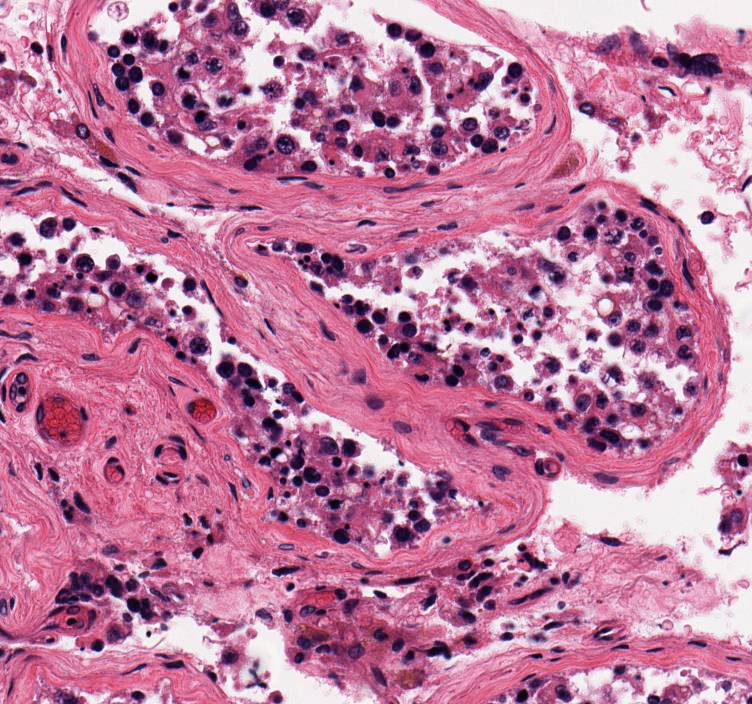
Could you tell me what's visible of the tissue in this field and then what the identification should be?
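Look first at the edge of each tubule: a thick layer of pink, wavy collagen wraps around it, holding flattened, spindle-shaped nuclei. Now move inside, where the cells lie loosely scattered, parted by many small white gaps instead of forming a cohesive layer. Most of them carry small, round, darkly staining nuclei, while scattered larger cells show pale pink cytoplasm around a round nucleus. This tissue is testis.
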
